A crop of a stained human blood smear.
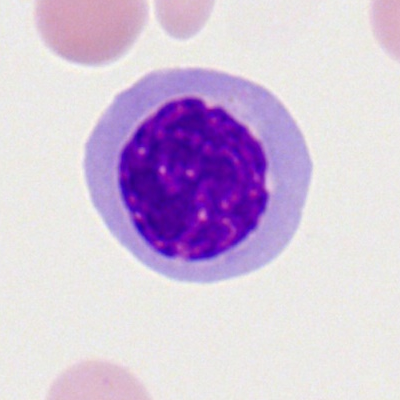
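Erythroblast from a stained human blood smear under the light microscope: a smooth, round outline encloses dark purple, coarsely clumped chromatin. A moderate rim of cytoplasm, free of vacuoles, surrounds the whole nucleus.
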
